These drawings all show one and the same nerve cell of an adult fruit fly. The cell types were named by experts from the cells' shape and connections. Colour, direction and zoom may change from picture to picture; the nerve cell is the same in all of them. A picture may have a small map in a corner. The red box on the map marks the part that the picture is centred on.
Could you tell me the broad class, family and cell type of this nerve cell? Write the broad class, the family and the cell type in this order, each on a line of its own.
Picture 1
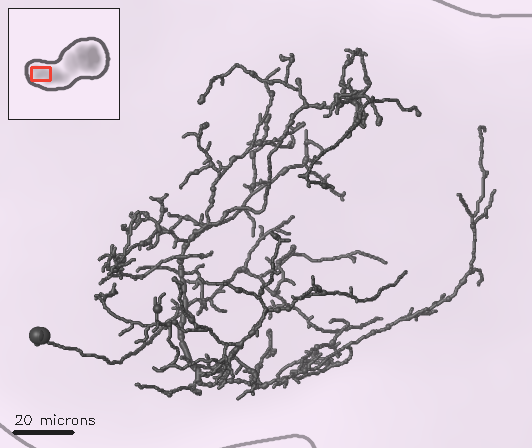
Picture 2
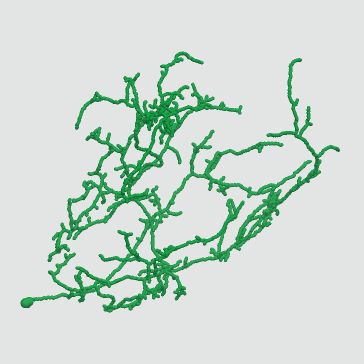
nerve-cord intrinsic neuron
hemilineage 04B
IN04B029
